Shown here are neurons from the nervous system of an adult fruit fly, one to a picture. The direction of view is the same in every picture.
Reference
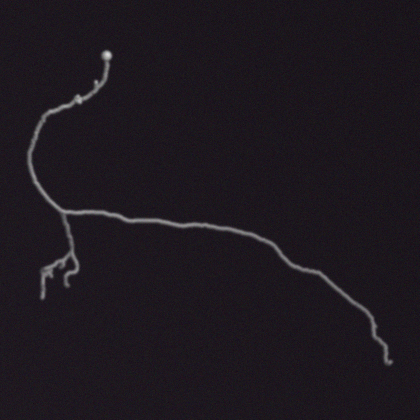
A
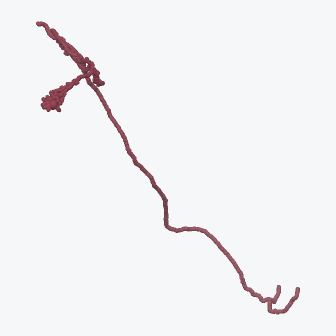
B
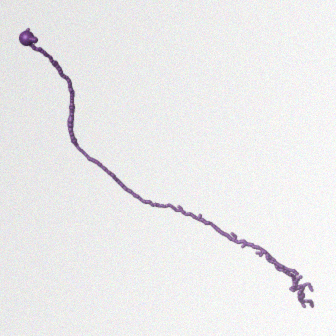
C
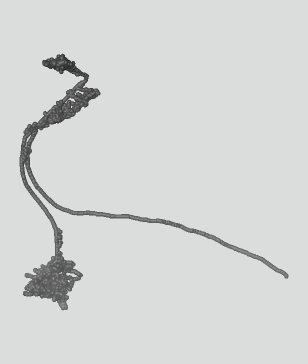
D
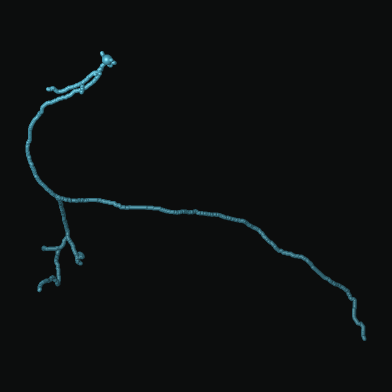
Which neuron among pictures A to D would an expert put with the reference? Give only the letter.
D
